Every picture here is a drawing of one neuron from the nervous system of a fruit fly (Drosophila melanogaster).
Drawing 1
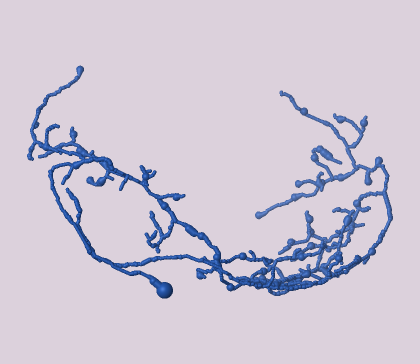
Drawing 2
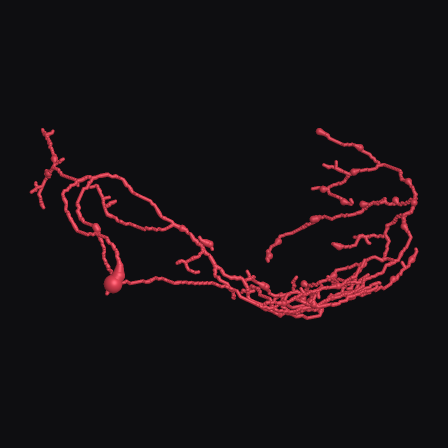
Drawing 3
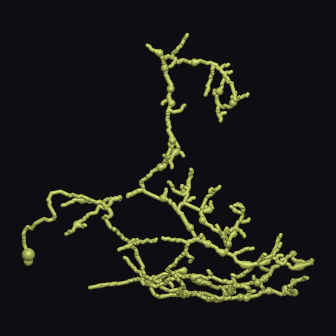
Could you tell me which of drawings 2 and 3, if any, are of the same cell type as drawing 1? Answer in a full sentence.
Drawing 2 is of the same cell type.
